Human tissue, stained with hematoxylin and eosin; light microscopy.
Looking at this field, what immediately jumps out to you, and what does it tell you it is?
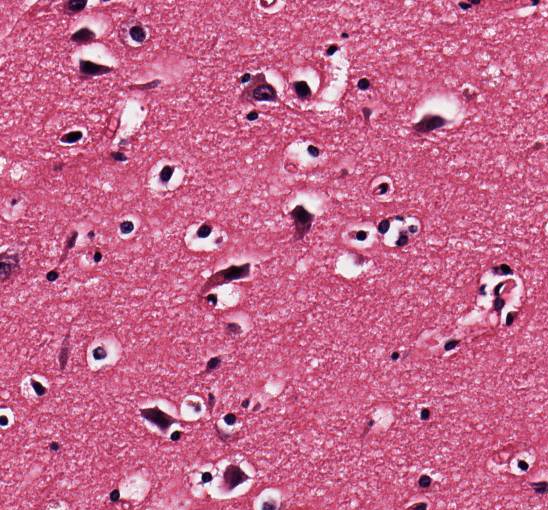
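Cerebral cortex is what this field mainly shows. Item one: finely granular pink neuropil fills the whole field, with cells lying singly in it. Item two: many small, round, dark nuclei with scant visible cytoplasm are spread throughout.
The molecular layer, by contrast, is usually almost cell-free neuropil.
Item three: there is no epithelium, gland or other organised unit.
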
